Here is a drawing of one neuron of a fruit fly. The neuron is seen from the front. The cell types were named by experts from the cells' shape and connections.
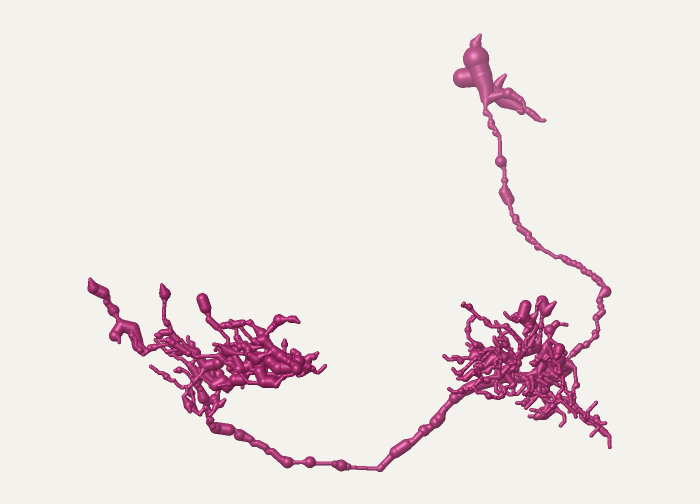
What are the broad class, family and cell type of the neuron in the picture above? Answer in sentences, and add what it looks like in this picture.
It is a central-brain intrinsic neuron. Its family is called class CX. Its cell type is hDeltaB. The picture shows dozens of branch ends. In this view it is about as wide as it is tall.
